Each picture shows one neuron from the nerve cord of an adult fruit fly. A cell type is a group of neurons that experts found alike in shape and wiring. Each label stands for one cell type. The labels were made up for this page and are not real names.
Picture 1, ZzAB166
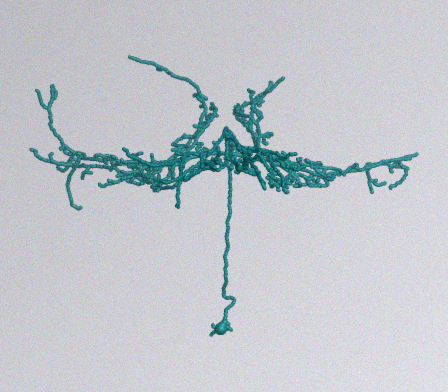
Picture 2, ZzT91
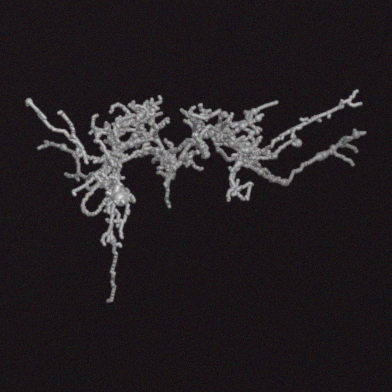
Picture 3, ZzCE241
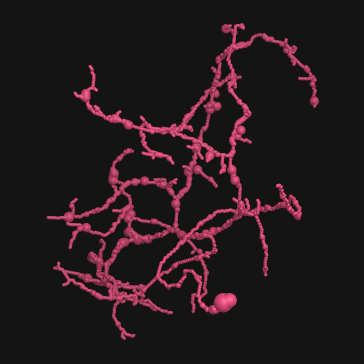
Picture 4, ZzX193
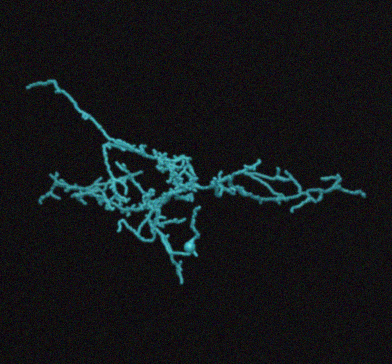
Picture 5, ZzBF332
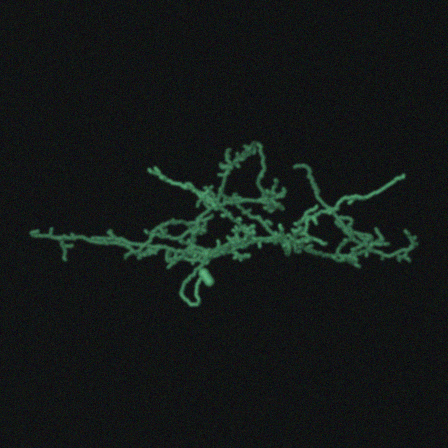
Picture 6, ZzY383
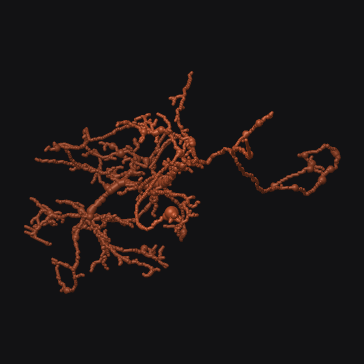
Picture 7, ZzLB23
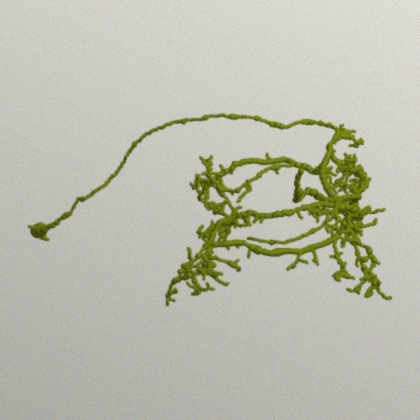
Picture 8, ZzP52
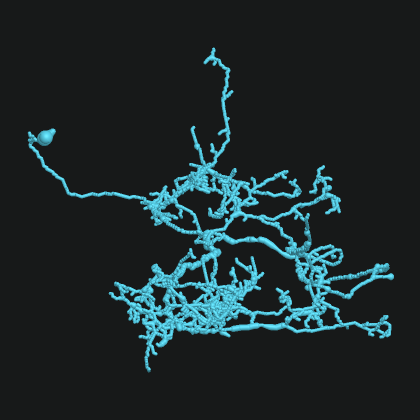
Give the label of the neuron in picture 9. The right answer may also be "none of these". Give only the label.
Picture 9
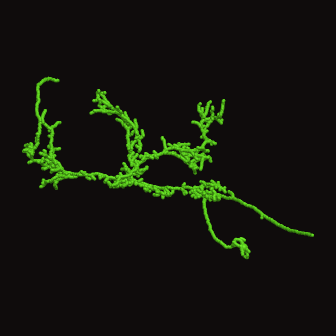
ZzAB166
